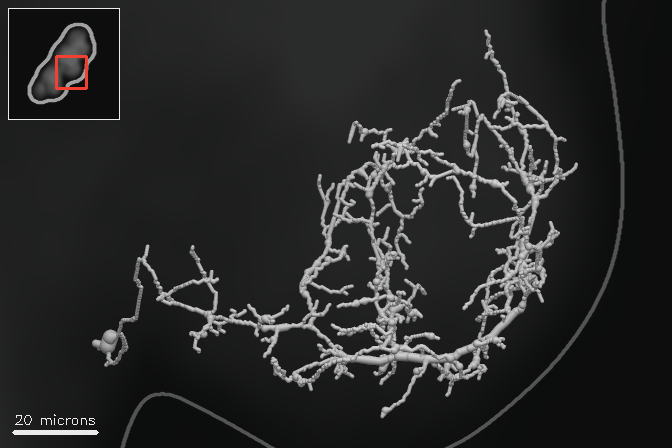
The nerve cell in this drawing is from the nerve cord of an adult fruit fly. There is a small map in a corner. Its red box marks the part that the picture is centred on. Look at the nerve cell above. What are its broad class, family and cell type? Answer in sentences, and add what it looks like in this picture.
Its broad class is nerve-cord intrinsic neuron. Its family is hemilineage 03A. Its cell type is IN03A038. From left to right in the picture it spans about 120 microns. In this view it is about as wide as it is tall.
